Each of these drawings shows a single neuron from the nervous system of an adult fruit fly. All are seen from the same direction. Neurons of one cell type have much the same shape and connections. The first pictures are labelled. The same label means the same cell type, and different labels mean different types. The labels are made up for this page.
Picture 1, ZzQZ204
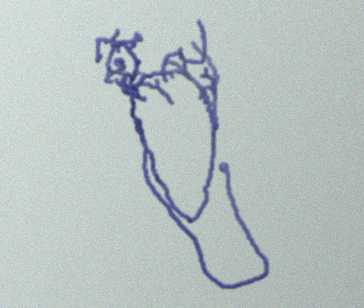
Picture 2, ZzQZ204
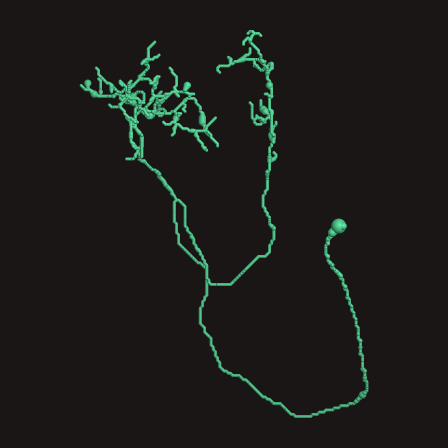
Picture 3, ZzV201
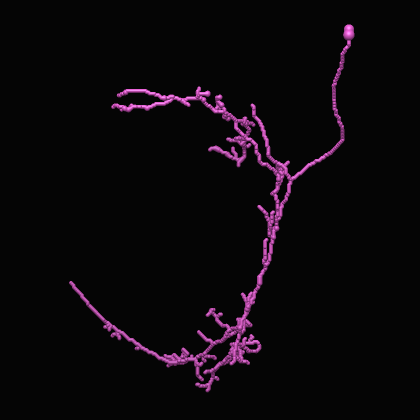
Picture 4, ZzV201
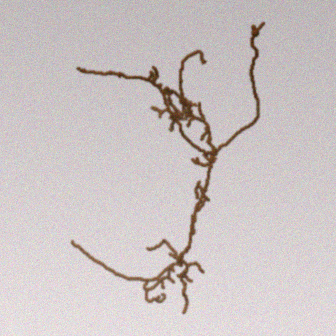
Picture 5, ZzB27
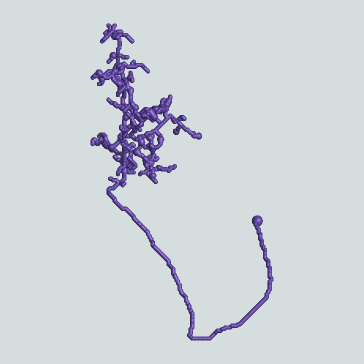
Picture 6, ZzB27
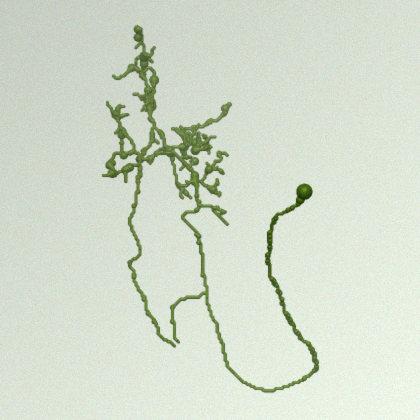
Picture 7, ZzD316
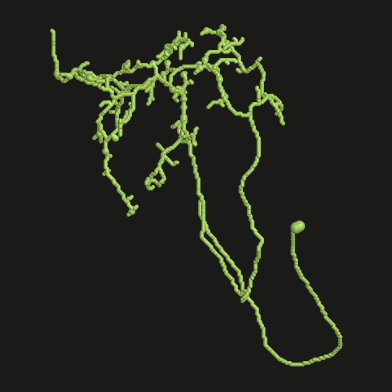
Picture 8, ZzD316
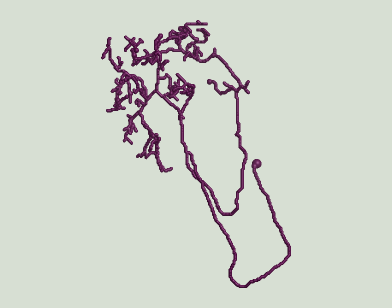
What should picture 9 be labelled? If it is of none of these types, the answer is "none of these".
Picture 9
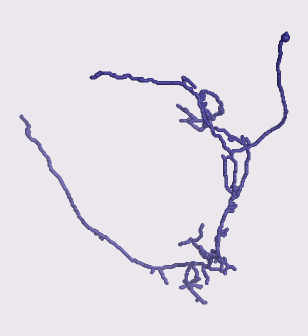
ZzV201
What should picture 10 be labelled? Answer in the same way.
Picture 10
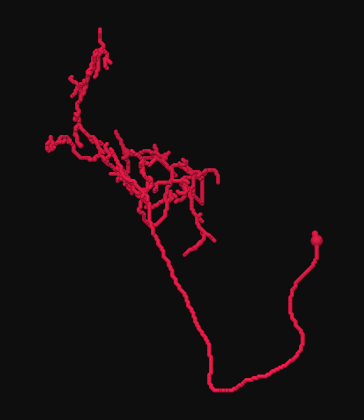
none of these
